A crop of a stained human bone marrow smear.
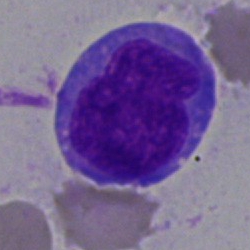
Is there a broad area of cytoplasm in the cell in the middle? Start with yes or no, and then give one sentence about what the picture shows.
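No. The nucleus fills most of the cell.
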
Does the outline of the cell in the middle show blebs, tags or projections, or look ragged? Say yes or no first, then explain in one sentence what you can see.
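No. The cell outline is smooth and oval.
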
